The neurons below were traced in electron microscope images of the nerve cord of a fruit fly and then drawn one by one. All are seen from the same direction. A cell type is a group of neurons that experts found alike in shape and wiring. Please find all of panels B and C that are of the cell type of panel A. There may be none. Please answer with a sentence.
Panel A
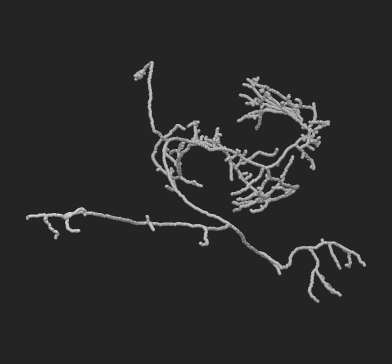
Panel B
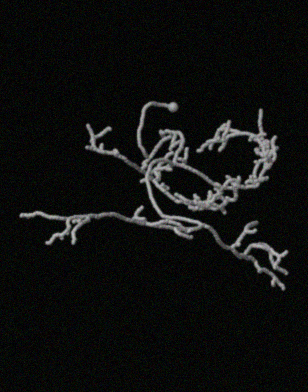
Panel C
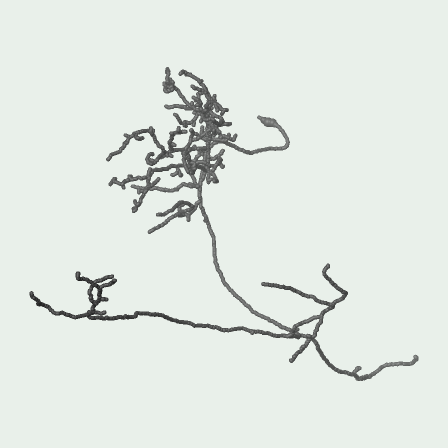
Panel B is of the same cell type.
